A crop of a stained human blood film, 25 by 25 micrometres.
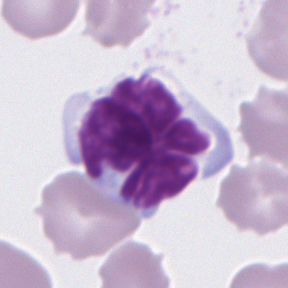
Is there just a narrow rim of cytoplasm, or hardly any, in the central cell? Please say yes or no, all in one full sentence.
Yes, the cell's cytoplasm is limited to a thin rim around the nucleus.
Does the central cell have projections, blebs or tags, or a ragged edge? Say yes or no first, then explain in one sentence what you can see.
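No. The cell outline is smooth, with no hair-like projections.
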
